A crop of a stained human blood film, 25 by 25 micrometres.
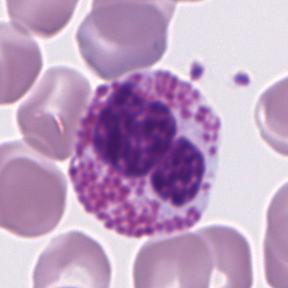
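Eosinophil at the centre of a stained peripheral blood smear. Nucleus: two lobes, the larger toward the upper left and the smaller toward the lower right. Cytoplasm: packed with coarse, round, reddish-pink granules. Granules: fairly even in size and spread all around the nucleus.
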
